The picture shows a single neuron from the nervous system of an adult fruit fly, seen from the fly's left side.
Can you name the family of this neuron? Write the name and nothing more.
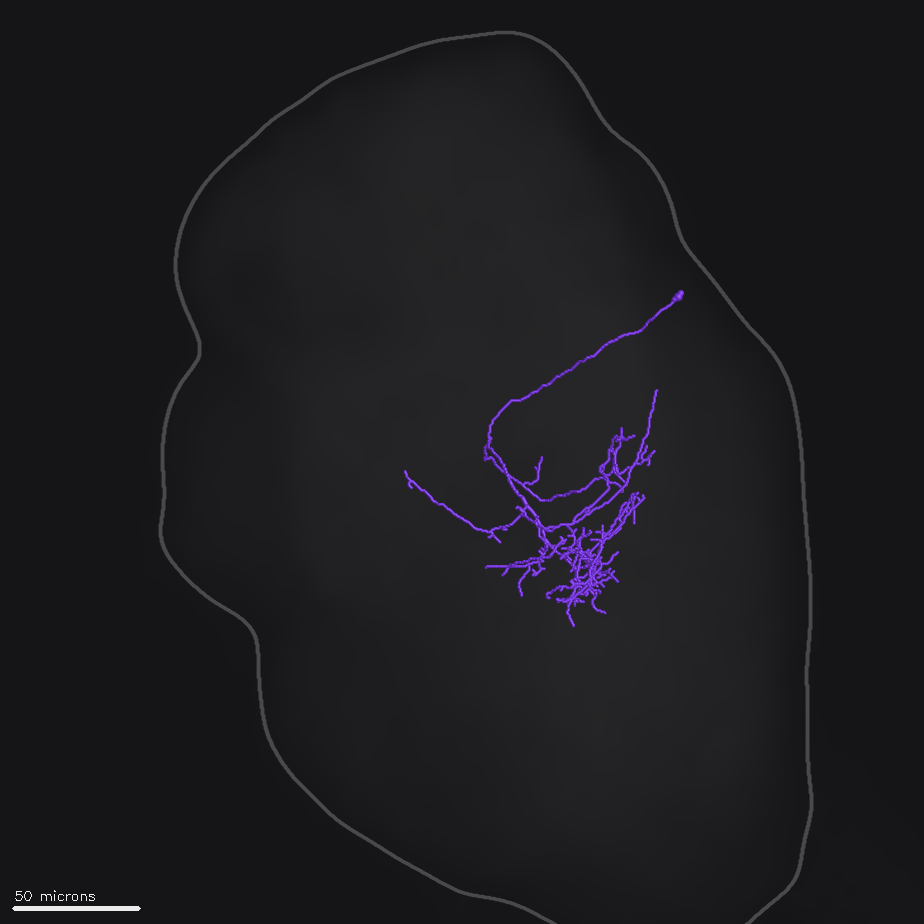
hemilineage VLPp2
